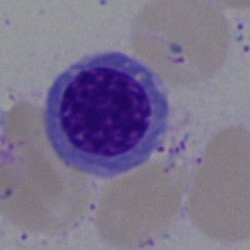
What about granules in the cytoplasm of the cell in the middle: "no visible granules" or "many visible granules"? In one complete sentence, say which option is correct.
The cell shows no granules in its cytoplasm.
